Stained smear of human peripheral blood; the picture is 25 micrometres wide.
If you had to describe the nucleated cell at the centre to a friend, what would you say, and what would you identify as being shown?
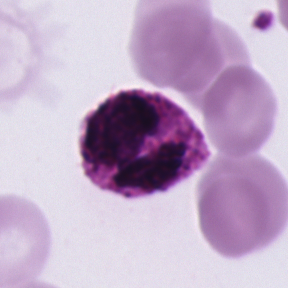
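Dense, dark purple chromatin makes up a nucleus divided into two lobes, one lying to the upper left and the other to the lower right. Coarse granules fill the cytoplasm. The cell measures about 12 by 10 micrometres. This is a basophil.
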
